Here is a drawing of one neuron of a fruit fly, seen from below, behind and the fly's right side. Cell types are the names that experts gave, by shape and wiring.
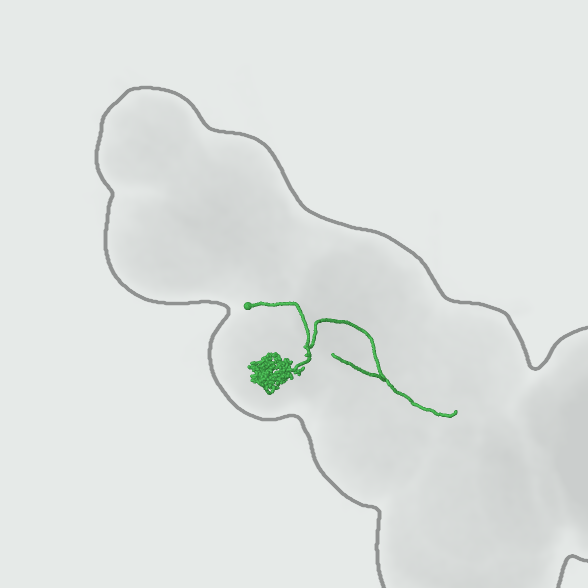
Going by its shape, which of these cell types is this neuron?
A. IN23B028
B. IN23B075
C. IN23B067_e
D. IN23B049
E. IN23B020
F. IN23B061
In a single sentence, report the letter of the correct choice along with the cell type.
As option C gives it, the neuron's cell type is IN23B067_e.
